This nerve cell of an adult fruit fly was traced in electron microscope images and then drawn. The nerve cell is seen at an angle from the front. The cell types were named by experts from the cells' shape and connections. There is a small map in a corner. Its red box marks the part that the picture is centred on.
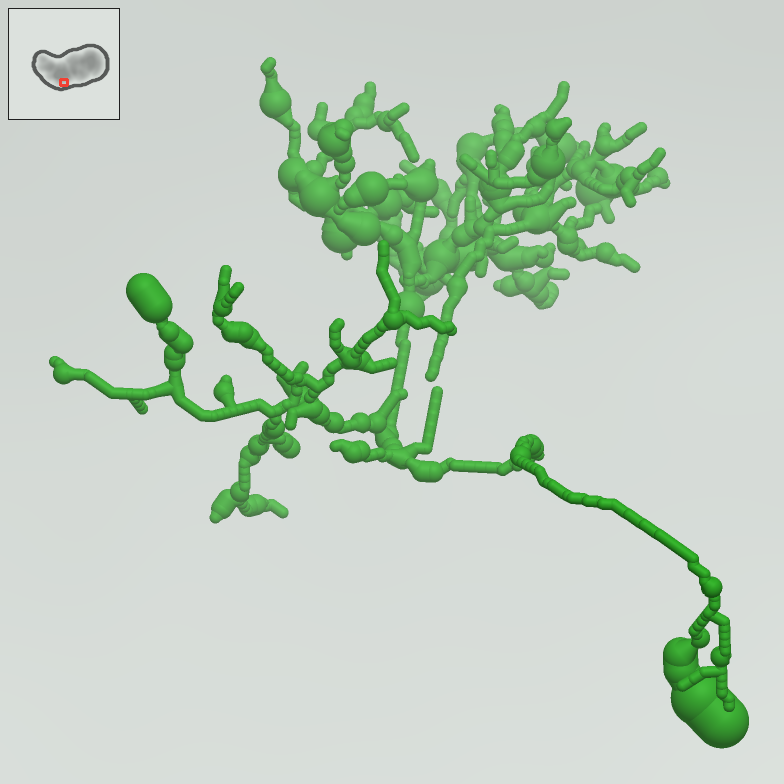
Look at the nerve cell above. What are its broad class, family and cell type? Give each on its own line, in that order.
optic-lobe intrinsic neuron
Dm
Dm10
